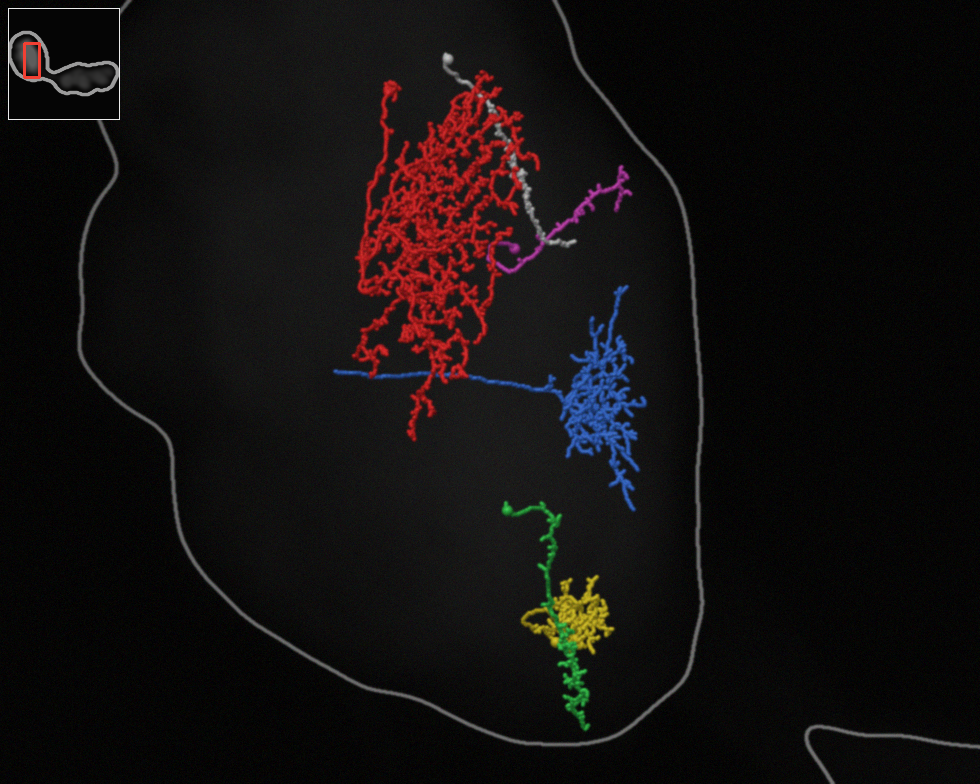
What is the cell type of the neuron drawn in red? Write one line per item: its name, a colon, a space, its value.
cell type: Dm20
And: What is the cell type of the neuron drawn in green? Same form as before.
cell type: Dm3c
